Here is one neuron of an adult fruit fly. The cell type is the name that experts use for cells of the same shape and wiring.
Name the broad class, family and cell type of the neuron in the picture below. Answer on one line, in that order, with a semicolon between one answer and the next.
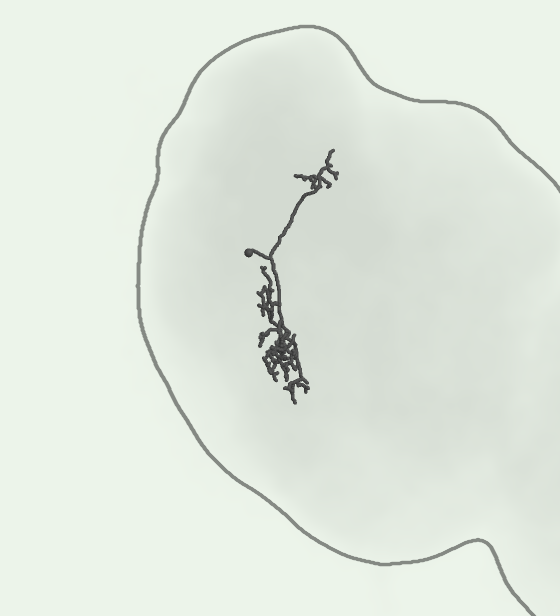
visual projection neuron; LC; LC27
